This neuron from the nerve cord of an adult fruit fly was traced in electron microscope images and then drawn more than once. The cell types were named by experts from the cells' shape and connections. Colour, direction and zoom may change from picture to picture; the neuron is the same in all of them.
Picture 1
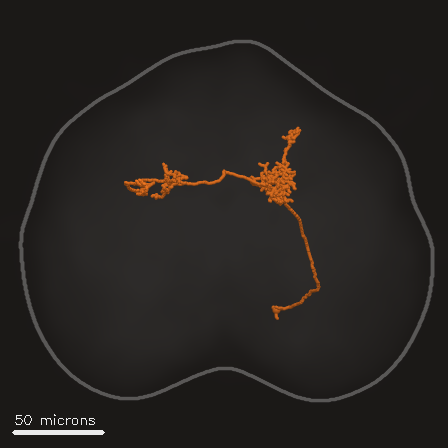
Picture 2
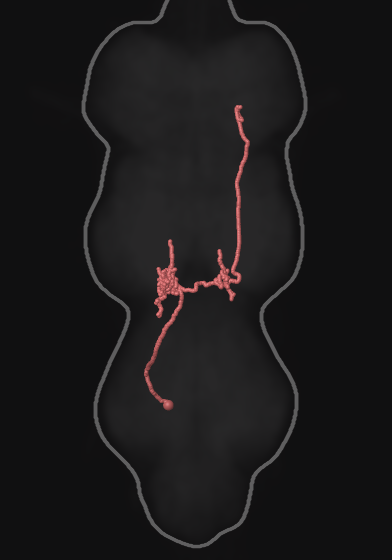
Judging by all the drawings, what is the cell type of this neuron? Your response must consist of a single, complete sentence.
For this neuron, the cell type is IN07B059.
